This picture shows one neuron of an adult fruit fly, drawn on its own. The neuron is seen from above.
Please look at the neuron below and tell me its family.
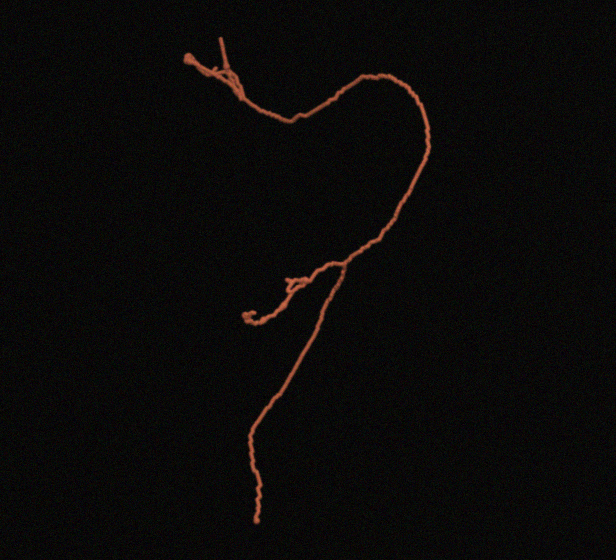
class olfactory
